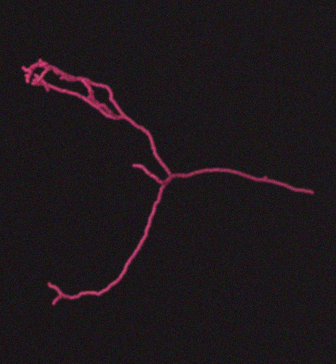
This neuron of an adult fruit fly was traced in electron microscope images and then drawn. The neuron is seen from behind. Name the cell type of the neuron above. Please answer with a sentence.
The cell type is SNxx28.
